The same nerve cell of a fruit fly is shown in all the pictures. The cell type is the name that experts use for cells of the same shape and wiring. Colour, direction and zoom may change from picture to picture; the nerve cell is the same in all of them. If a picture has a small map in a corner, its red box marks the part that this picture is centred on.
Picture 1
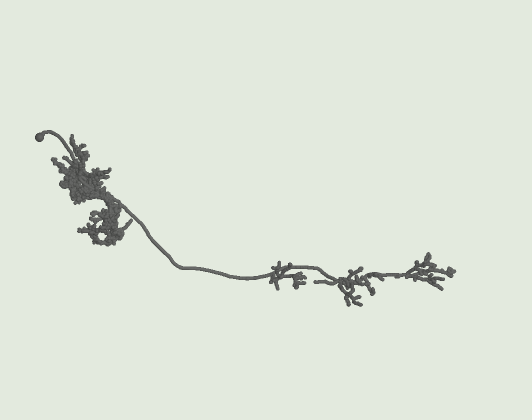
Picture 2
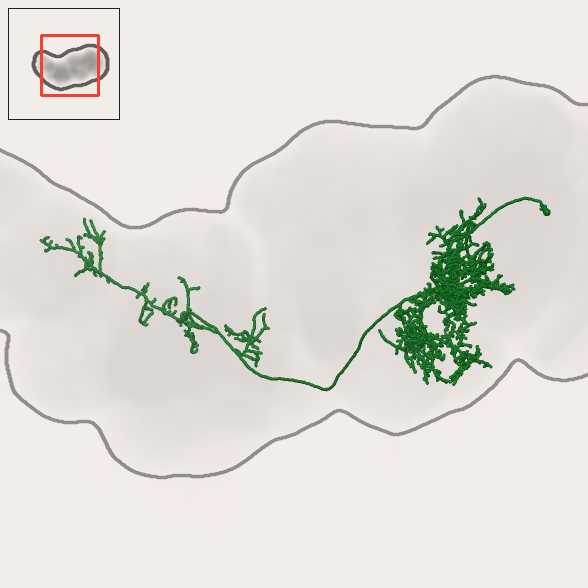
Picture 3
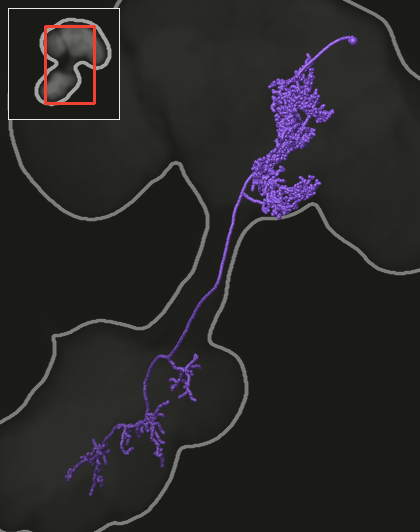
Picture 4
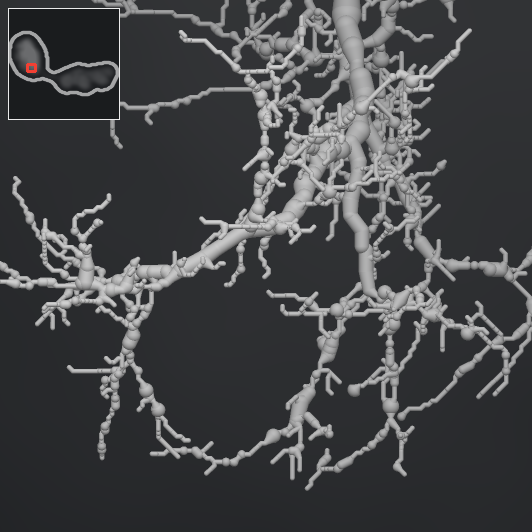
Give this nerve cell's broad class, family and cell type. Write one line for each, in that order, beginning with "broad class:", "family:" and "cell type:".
broad class: descending neuron
family: hemilineage WEDd1
cell type: DNa01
